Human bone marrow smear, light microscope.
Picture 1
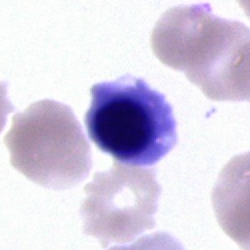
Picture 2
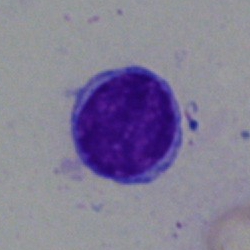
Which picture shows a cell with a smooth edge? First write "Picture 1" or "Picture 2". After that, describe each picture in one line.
Picture 2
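What picture 1 shows: The cell outline is irregular, with small bumps along its top edge.
What picture 2 shows: The cell outline is round and smooth.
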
